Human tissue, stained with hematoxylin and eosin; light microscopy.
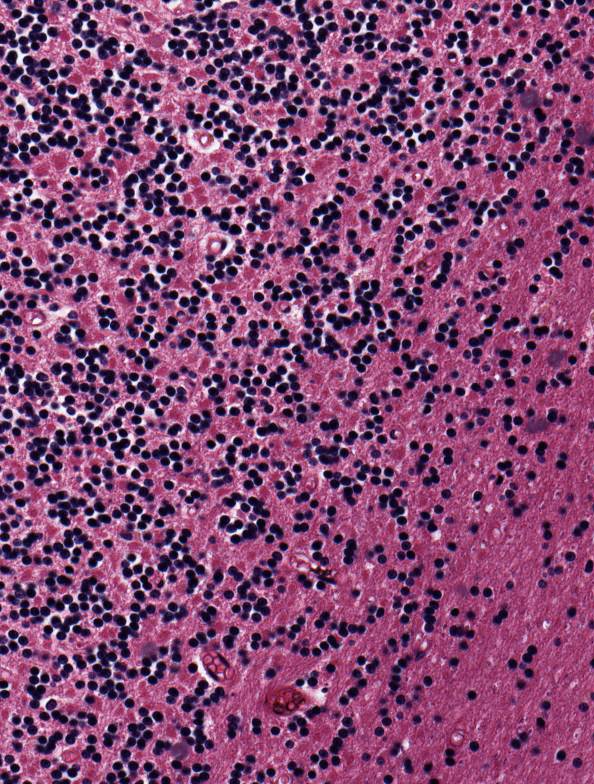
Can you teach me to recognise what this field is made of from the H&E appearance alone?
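This is the granular layer of the cerebellum. Small, round, uniformly dark nuclei with scant cytoplasm crowd the left and upper field.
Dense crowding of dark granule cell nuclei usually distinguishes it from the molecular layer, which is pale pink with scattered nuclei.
A pale pink, sparsely nucleated layer occupies the right side.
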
